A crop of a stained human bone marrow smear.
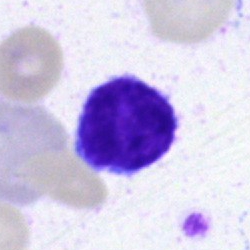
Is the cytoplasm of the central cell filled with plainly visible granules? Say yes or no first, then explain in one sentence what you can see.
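No. No granules are visible in the cell.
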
